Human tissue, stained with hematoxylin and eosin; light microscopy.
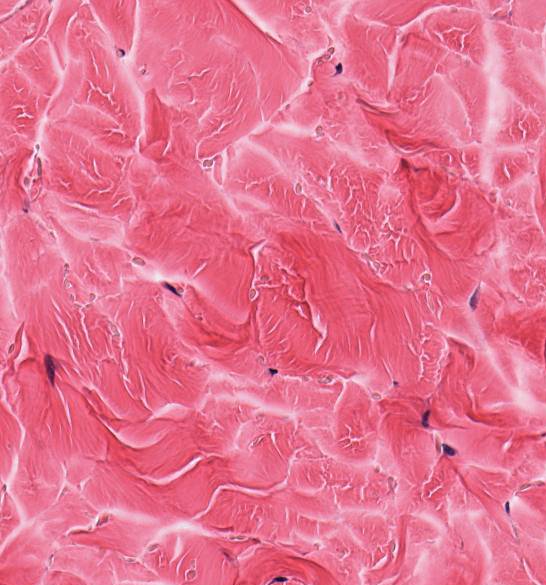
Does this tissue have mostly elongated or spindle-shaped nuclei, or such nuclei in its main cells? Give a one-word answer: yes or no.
Yes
